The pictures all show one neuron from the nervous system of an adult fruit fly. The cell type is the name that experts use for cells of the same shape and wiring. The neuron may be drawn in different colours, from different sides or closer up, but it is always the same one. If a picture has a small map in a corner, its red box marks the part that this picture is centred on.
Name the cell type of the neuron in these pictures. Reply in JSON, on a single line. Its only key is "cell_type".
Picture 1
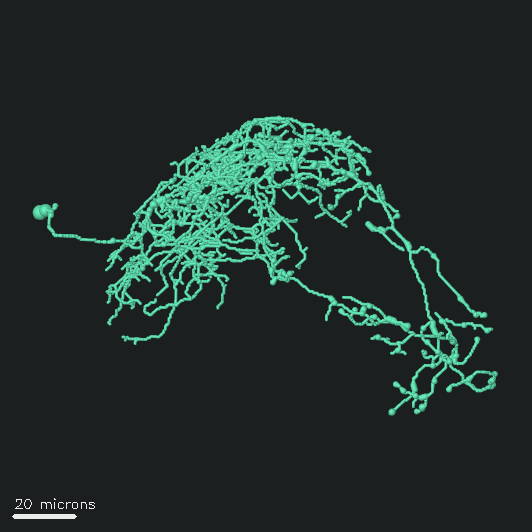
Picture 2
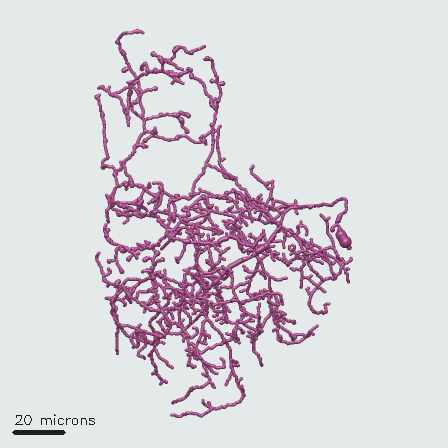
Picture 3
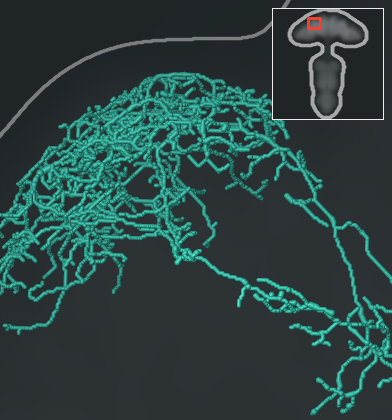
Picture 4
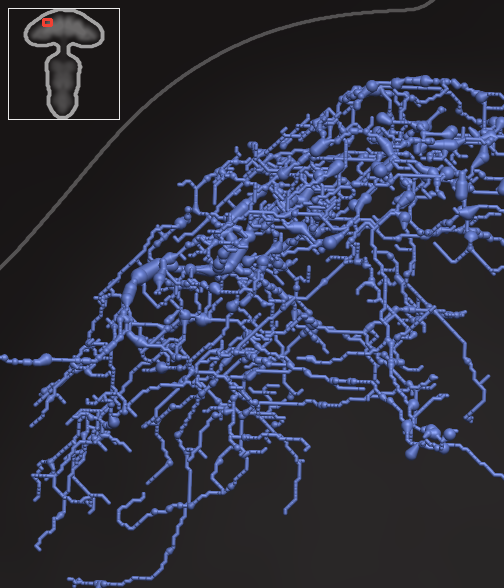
{"cell_type": "AVLP417"}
